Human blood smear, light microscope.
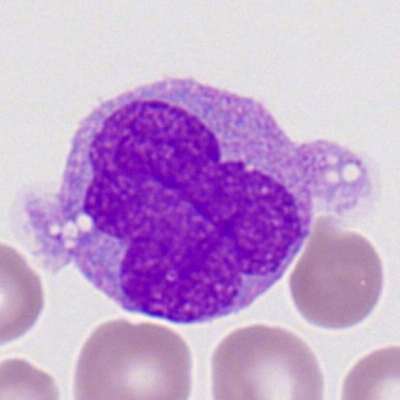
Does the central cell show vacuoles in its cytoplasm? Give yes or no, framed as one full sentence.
Yes, one or more clear vacuoles are found in the cytoplasm of the cell.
